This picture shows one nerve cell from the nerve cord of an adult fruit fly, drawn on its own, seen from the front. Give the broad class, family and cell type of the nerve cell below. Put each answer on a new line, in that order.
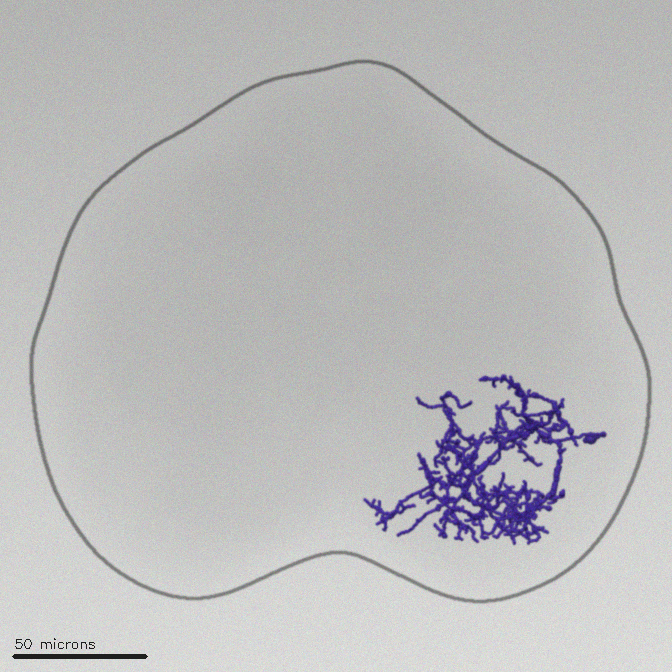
nerve-cord intrinsic neuron
hemilineage 20A.22A
IN20A.22A029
